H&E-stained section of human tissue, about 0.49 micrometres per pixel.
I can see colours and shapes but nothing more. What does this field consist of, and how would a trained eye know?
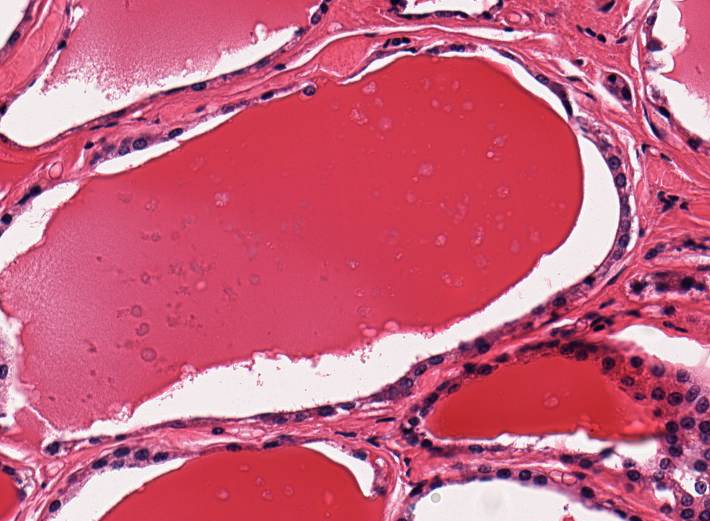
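Thyroid follicle is the structure shown here. Closed, rounded follicles of varying size make up the field, the largest filling most of the centre, and their lumens hold homogeneous, deeply eosinophilic material.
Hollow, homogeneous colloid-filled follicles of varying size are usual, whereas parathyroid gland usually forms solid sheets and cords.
Toward the lower right corner, the lining cells are cuboidal with round dark nuclei.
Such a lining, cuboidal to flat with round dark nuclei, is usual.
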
